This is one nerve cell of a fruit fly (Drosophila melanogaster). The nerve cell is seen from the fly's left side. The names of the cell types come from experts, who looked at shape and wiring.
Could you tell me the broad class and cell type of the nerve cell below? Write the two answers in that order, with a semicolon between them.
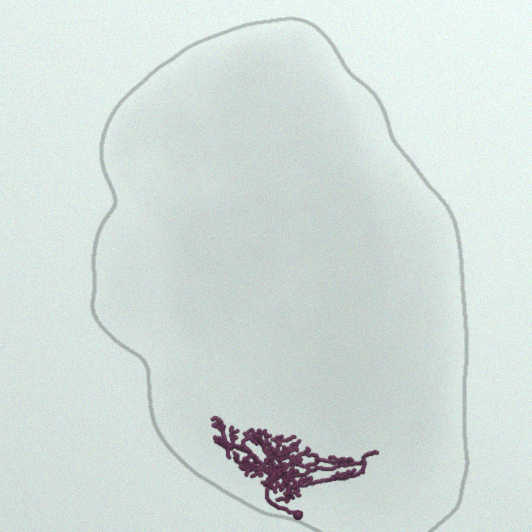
central-brain intrinsic neuron; GNG216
